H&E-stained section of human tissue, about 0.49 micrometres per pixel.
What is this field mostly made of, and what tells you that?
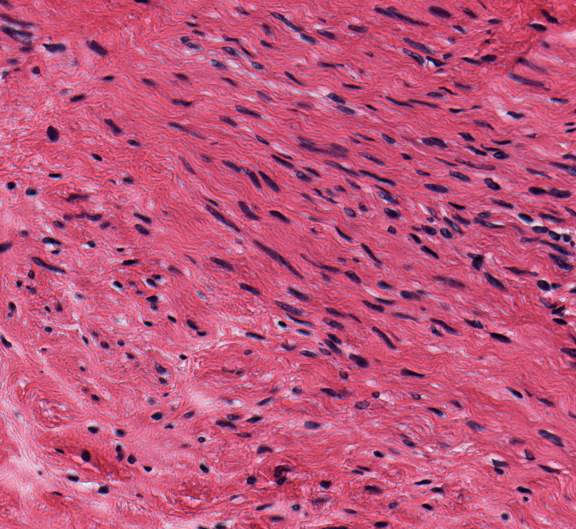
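Field mainly dense connective tissue: densely packed pink fibrillary tissue throughout, scattered dark nuclei.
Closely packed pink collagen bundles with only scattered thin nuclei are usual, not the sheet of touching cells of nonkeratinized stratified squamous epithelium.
Most nuclei elongated, spindle-shaped, darkly stained.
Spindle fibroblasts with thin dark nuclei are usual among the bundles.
Across middle and upper field, spindle cells and fibres run mostly diagonally, upper left to lower right. Lower left: nuclei shorter and rounder, arrangement less orderly.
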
